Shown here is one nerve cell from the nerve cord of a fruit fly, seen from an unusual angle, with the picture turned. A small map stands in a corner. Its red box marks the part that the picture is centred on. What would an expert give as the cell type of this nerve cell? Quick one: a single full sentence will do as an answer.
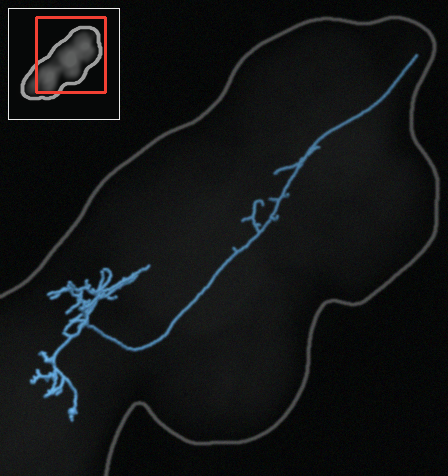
A cell of type AN07B085 is what this nerve cell is.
